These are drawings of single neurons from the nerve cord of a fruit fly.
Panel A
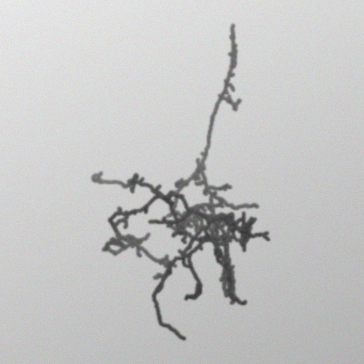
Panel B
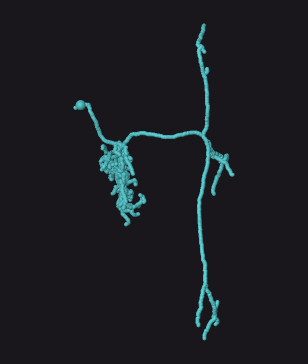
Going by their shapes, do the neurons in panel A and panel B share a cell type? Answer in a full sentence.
They are of different cell types.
